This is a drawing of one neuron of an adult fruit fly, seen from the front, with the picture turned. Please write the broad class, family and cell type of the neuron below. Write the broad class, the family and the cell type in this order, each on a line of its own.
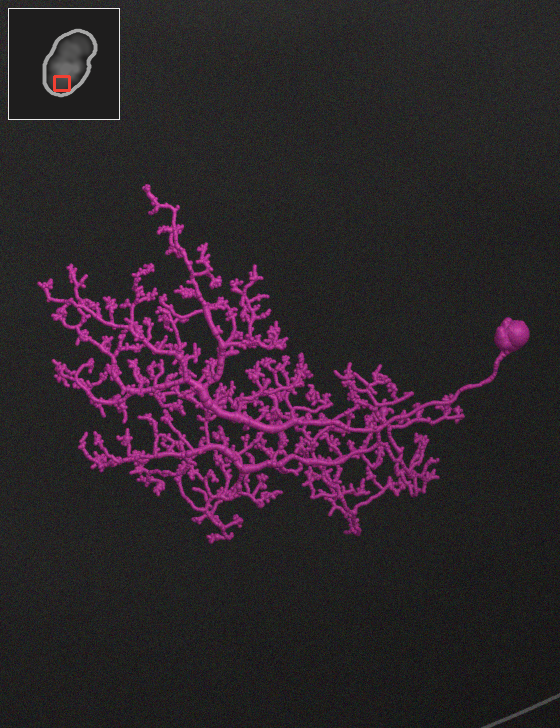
optic-lobe intrinsic neuron
Dm
Dm6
